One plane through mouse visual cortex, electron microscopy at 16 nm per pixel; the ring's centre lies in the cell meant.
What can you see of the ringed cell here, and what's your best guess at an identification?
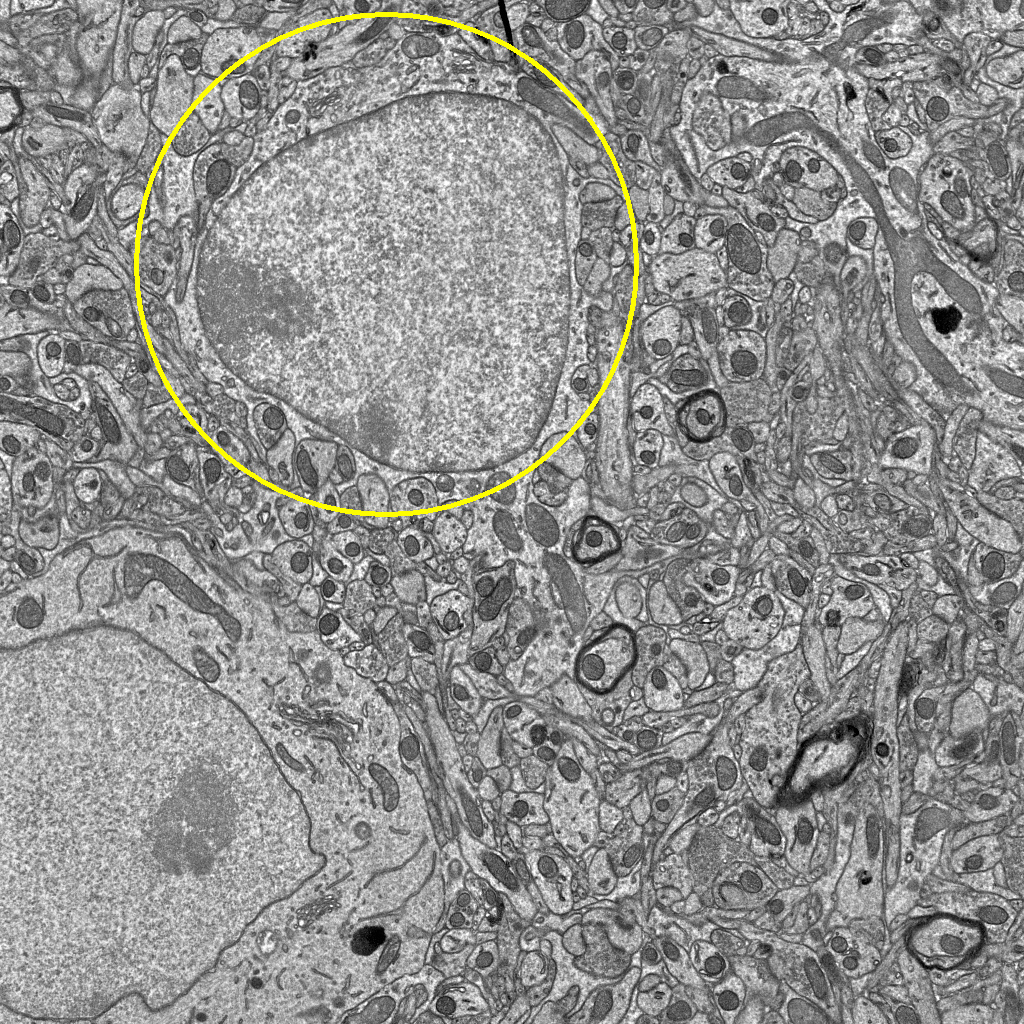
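Within the ring, a large, rounded nucleus shows in full. Its envelope is smooth, without deep infoldings. Most chromatin is pale and finely granular, spread evenly; a darker, finely textured patch lies against the envelope on the left side. Answer: astrocyte.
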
